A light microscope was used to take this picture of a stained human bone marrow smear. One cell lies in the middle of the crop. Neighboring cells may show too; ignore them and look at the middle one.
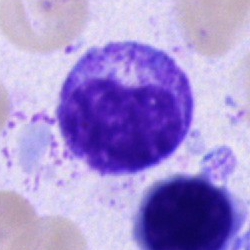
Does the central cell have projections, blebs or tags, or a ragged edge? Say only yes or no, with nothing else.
No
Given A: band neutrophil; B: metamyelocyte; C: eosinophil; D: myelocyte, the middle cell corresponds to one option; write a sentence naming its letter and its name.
The middle of the crop holds a myelocyte, which points to option D.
